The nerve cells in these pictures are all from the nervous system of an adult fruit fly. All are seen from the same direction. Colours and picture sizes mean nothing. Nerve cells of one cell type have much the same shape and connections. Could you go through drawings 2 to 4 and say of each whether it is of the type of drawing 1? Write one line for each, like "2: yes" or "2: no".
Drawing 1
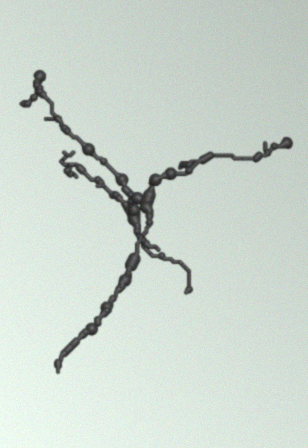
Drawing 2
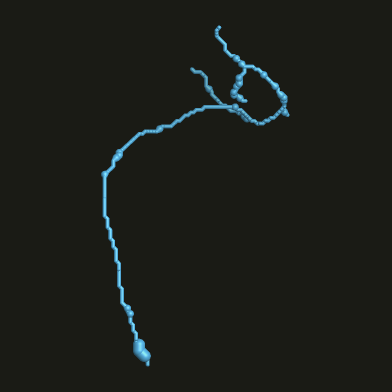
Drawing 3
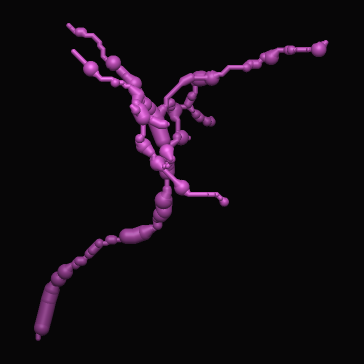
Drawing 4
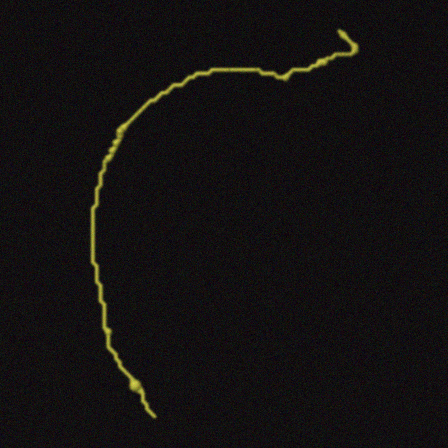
2: no
3: yes
4: no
